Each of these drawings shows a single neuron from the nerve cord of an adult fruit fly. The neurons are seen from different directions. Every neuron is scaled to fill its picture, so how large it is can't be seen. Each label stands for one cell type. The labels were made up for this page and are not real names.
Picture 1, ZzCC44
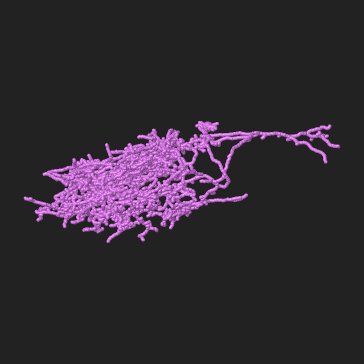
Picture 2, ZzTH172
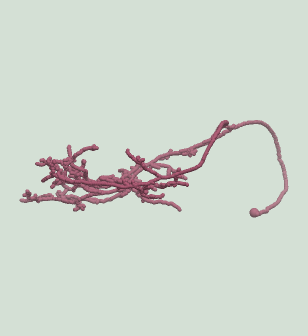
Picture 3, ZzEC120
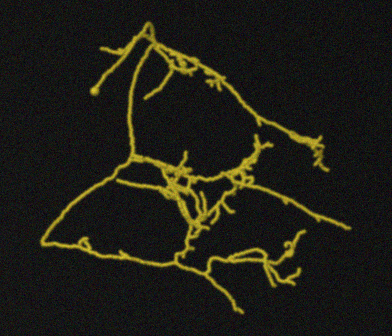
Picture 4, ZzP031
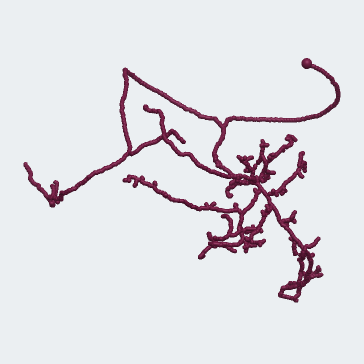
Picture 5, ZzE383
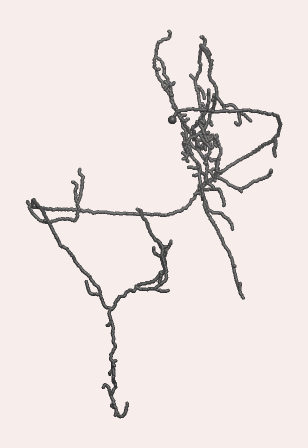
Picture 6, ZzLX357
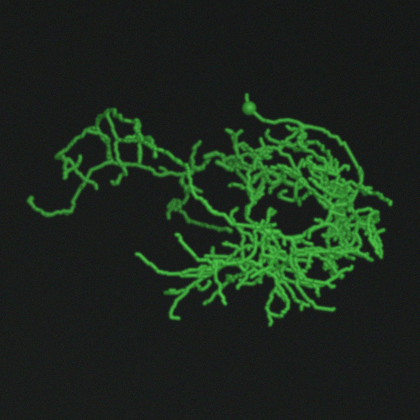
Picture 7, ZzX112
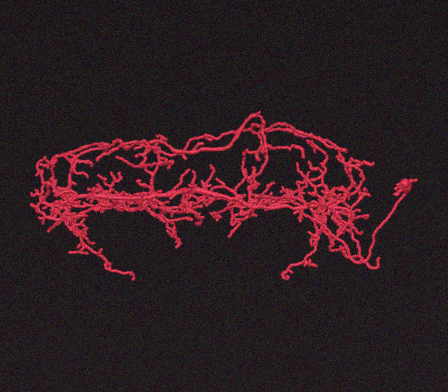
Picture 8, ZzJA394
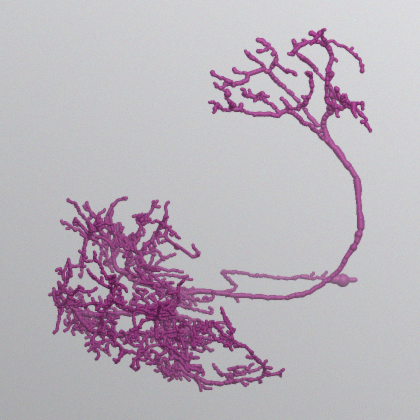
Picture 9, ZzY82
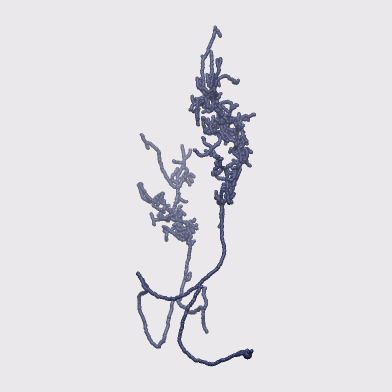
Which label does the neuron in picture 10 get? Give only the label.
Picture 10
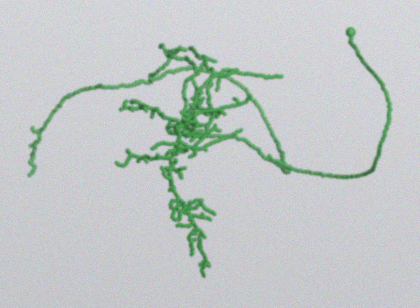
ZzP031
